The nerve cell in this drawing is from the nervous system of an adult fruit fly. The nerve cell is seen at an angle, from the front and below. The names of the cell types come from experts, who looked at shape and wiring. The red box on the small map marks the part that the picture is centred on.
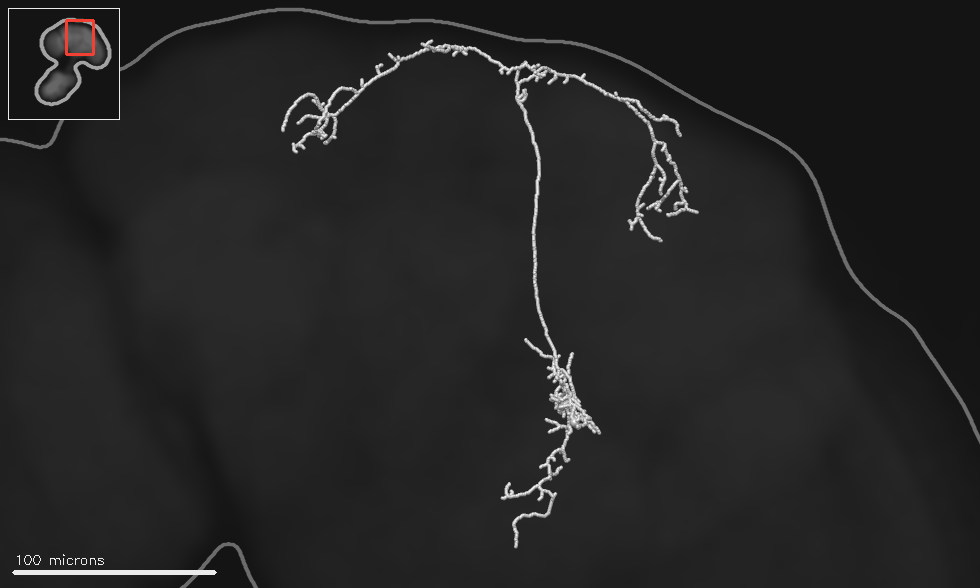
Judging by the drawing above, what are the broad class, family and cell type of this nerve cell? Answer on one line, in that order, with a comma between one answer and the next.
central-brain intrinsic neuron, hemilineage FLAa3, FLA001m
